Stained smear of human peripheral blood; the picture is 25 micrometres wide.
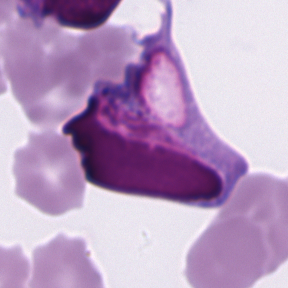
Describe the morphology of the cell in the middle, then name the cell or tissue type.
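Rather than round, the outline here is irregular, roughly a triangle. Along the lower edge, from left to lower right, runs an elongated nucleus, dark purple, dense and nearly uniform. In the upper right sits a single pale pinkish oval area. So this is a myeloblast.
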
